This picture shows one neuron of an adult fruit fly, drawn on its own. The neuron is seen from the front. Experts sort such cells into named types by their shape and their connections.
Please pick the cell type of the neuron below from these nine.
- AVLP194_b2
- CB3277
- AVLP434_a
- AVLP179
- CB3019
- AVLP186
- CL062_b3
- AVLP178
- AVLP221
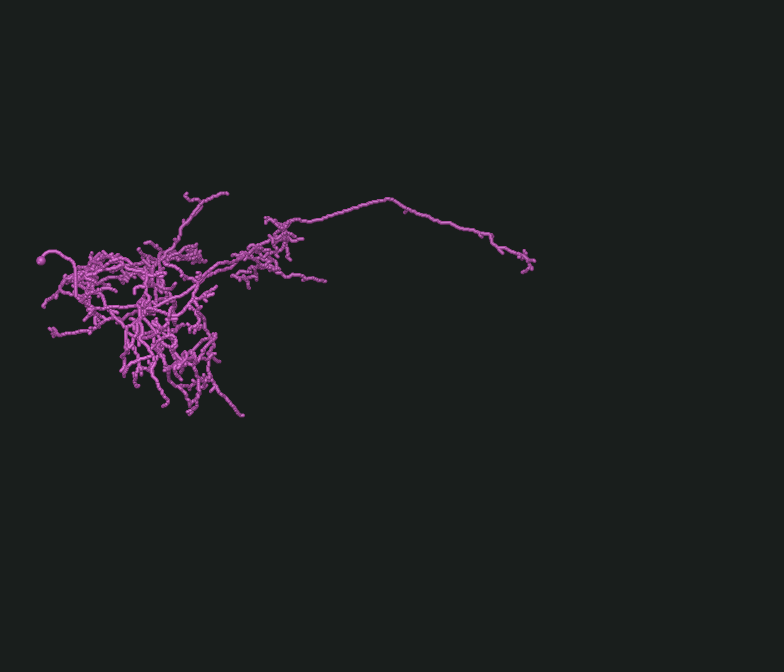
CB3019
